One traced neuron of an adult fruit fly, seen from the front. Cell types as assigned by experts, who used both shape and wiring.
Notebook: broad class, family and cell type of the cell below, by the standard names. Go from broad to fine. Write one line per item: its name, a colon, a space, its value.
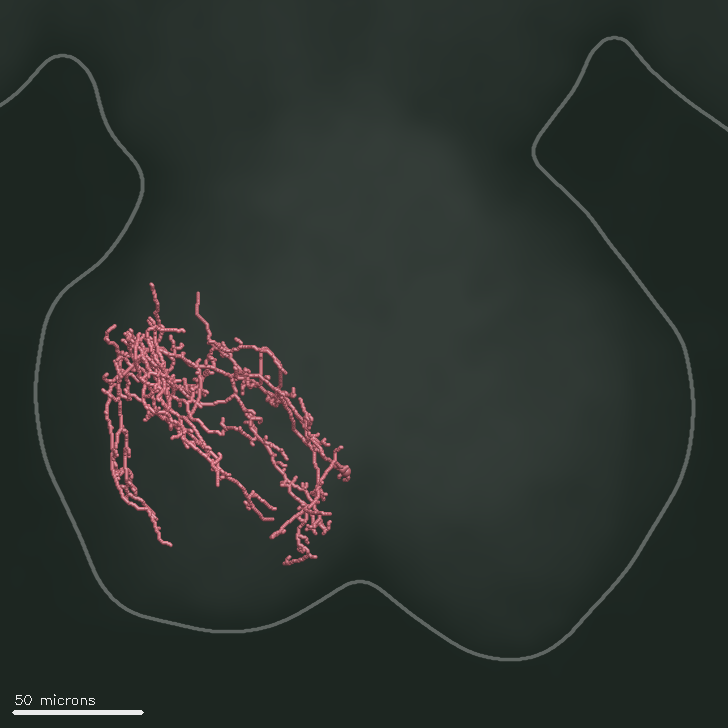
broad class: nerve-cord intrinsic neuron
family: hemilineage 03A
cell type: IN03A032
